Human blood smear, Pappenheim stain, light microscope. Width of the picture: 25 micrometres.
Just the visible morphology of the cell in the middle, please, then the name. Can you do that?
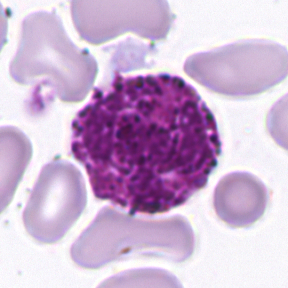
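Coarse granules, dark purple to nearly black, crowd the whole cell and largely hide the nucleus beneath them. Some sit right at the margin, raising small bumps along the outline. The cell is a basophil.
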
